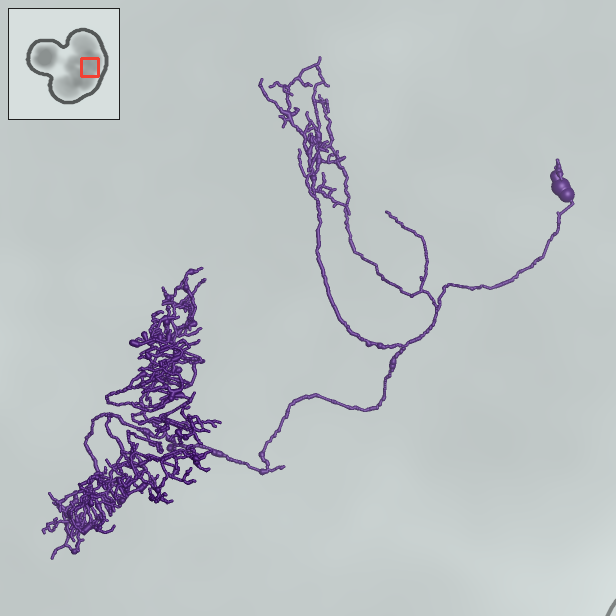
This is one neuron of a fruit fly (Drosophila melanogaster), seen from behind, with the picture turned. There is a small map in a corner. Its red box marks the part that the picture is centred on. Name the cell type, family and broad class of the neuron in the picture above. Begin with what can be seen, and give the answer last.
Dozens of branch ends can be seen. In this view it is about as wide as it is tall. Its cell type is FB2B_b. The name of its family is class CX. It is a central-brain intrinsic neuron.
